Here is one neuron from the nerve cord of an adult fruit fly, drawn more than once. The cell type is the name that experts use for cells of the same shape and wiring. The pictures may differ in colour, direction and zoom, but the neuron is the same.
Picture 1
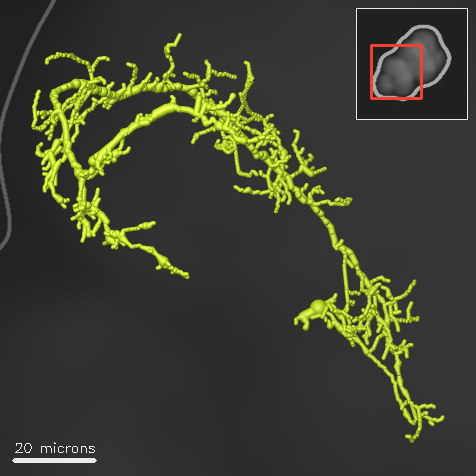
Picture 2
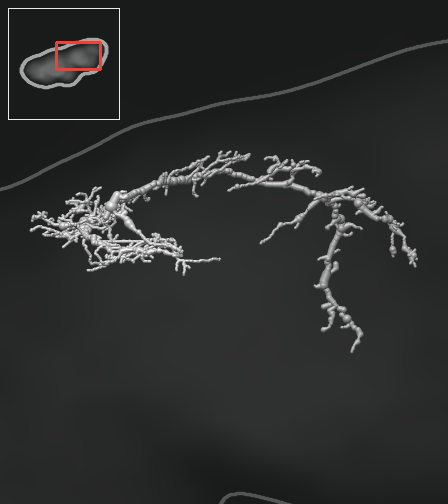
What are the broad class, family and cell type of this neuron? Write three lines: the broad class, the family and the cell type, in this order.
nerve-cord intrinsic neuron
hemilineage 11A
IN11A047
